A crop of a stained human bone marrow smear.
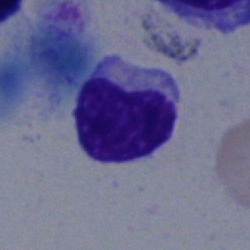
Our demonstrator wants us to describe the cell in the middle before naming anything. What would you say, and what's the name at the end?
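Notice the shallow notch in the nucleus's upper edge, giving it a heart-like shape; the nucleus fills most of the cell. Its chromatin is dark purple and dense, with a few small paler spots, and the cytoplasm is pale greyish-lavender. That's a lymphocyte.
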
